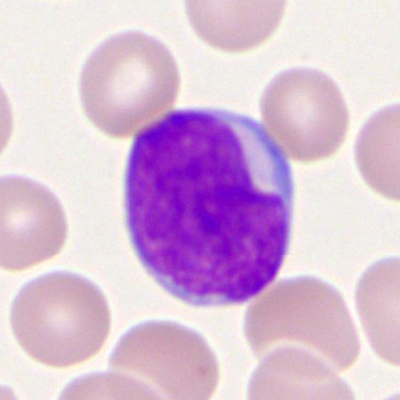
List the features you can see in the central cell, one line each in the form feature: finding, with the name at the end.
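Outline: round to slightly oval, with a smooth edge
Nucleus: look for the notch cut into its upper right side
Cytoplasm: pale blue
Granules: none visible in the cytoplasm
Identity: myeloblast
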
